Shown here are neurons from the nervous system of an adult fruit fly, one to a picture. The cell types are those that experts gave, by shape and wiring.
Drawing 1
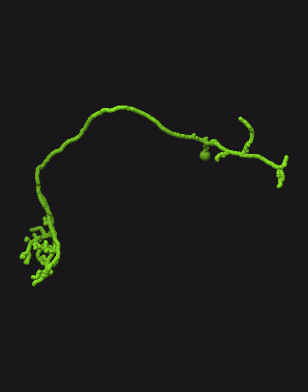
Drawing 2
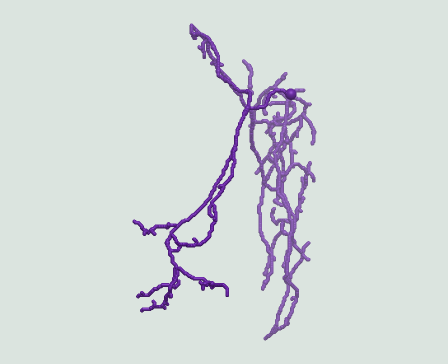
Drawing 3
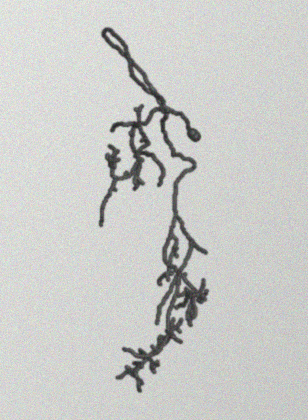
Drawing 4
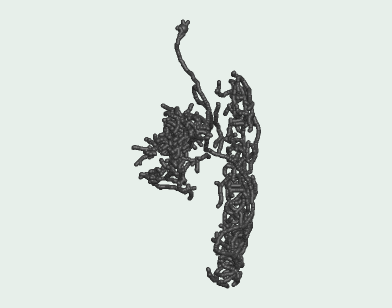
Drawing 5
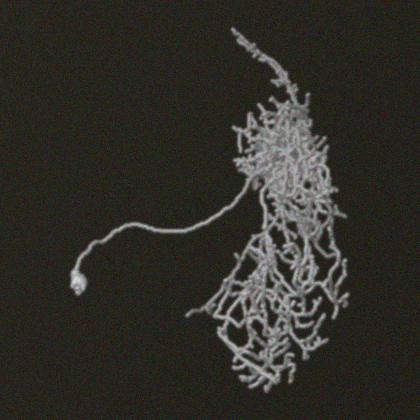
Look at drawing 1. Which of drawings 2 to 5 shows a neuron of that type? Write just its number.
3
